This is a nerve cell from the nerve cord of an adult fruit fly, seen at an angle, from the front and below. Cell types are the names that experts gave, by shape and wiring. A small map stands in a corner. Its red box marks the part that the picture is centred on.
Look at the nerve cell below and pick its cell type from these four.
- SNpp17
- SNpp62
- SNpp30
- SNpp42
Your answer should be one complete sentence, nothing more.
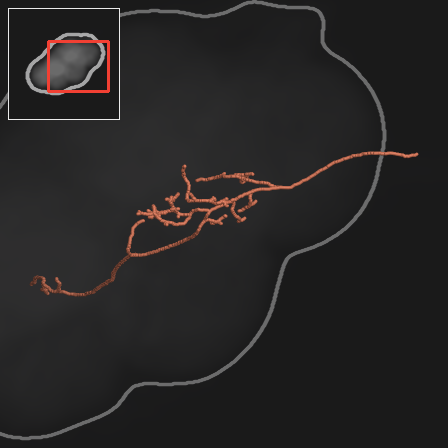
The cell type given to this nerve cell is SNpp62.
